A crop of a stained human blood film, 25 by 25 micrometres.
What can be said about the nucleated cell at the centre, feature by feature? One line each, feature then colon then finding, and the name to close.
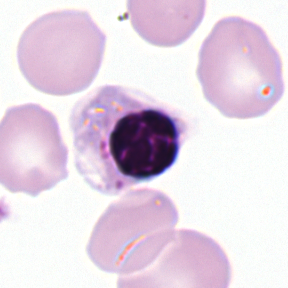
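Outline: see how it is irregular, not smoothly round
Nucleus: off-centre, toward the right side
Chromatin: dense and deeply stained, little open texture
Granules: a few small purple ones in the cytoplasm
So this cell is: normoblast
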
